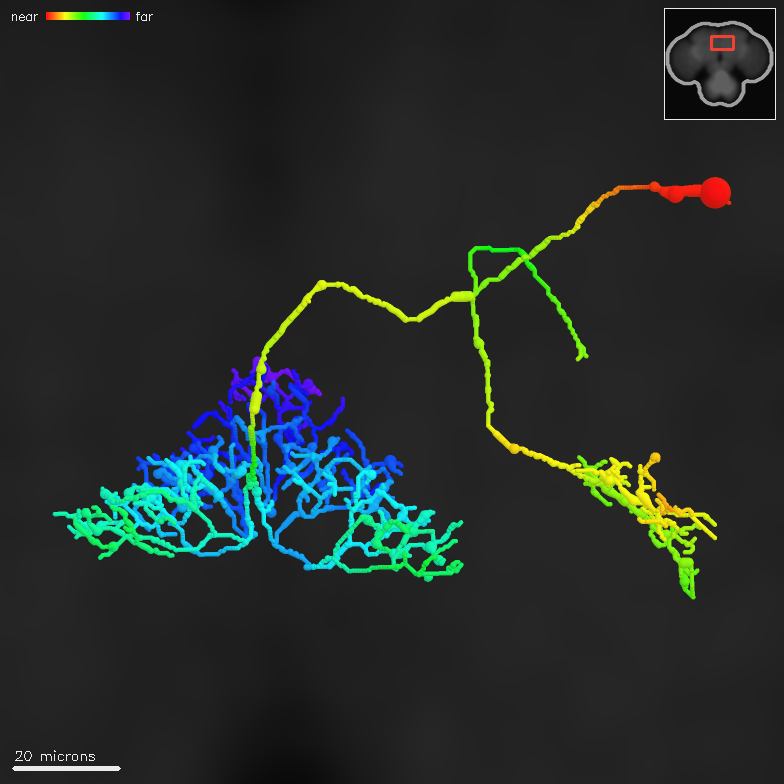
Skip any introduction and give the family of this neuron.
class CX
